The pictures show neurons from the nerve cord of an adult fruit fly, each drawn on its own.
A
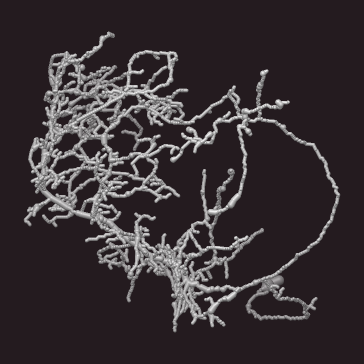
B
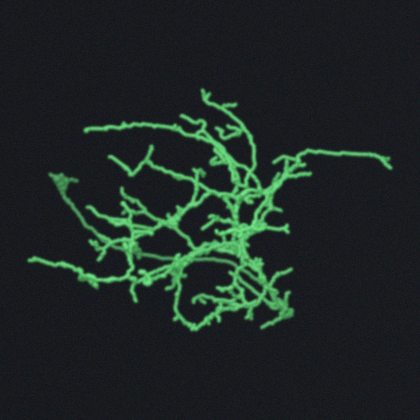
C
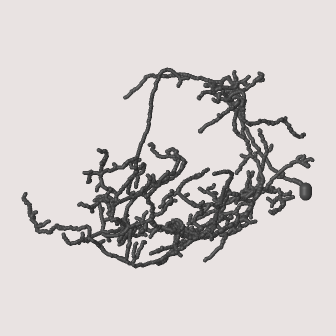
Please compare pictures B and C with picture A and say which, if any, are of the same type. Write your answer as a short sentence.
None of them is of the same cell type.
